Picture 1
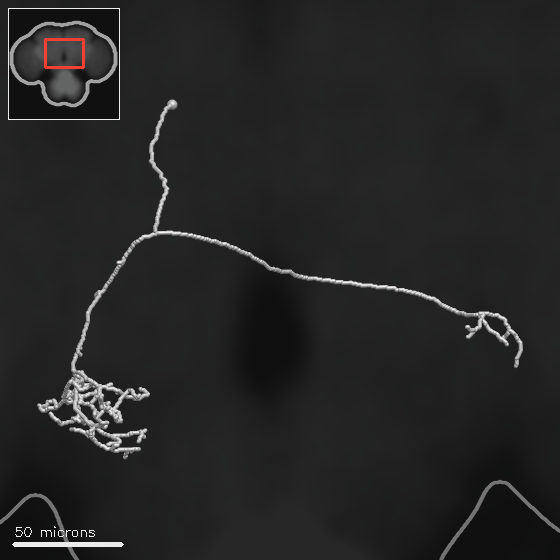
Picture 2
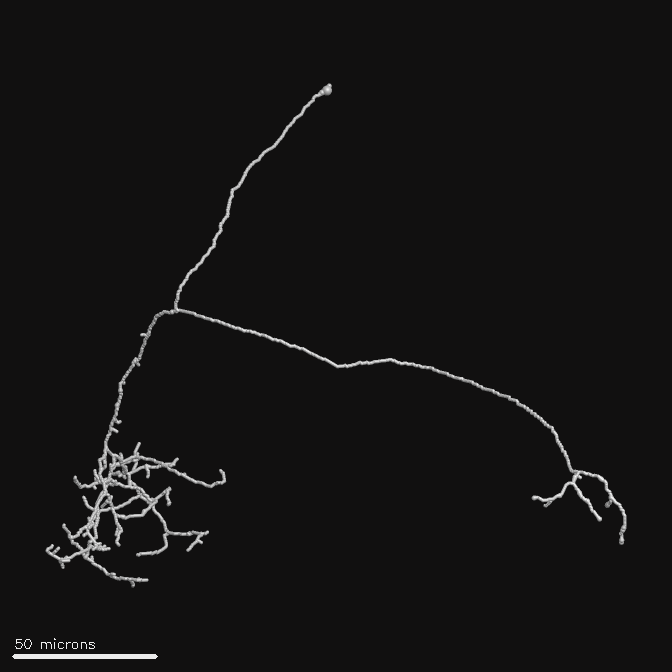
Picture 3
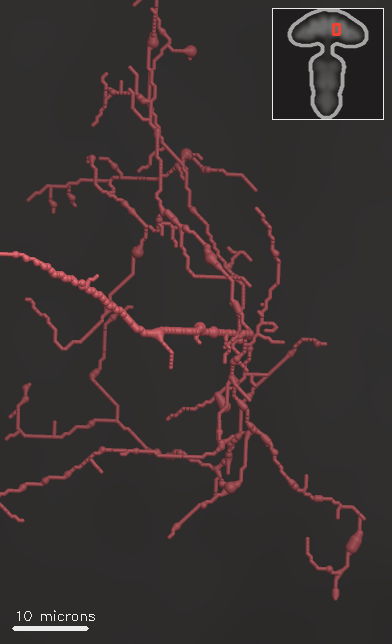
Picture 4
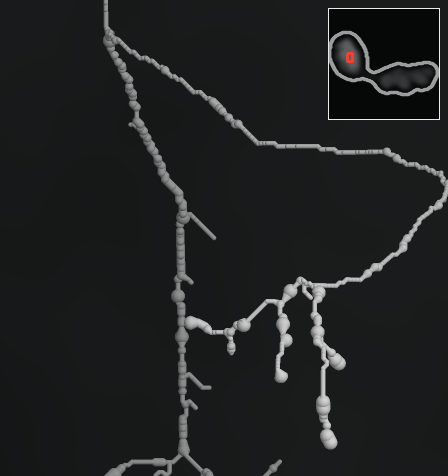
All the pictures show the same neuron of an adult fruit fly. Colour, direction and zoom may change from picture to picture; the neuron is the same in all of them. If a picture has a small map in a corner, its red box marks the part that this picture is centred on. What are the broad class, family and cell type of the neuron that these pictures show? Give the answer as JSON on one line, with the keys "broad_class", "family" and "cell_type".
{"broad_class": "central-brain intrinsic neuron", "family": "hemilineage DM6_central1", "cell_type": "CB4104"}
